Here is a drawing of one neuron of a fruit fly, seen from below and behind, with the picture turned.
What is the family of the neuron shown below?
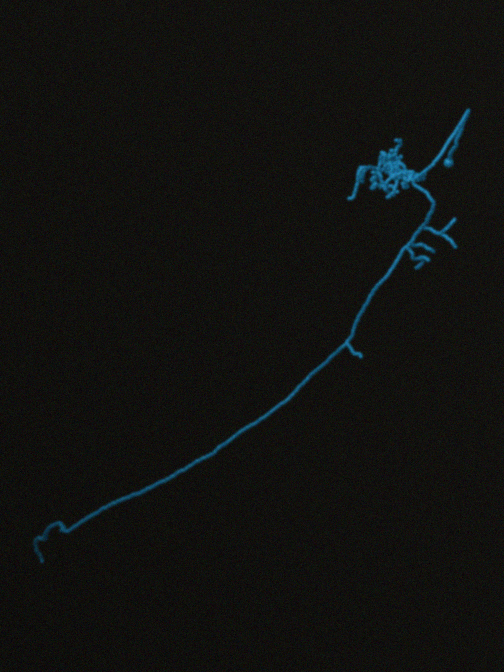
hemilineage 19B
